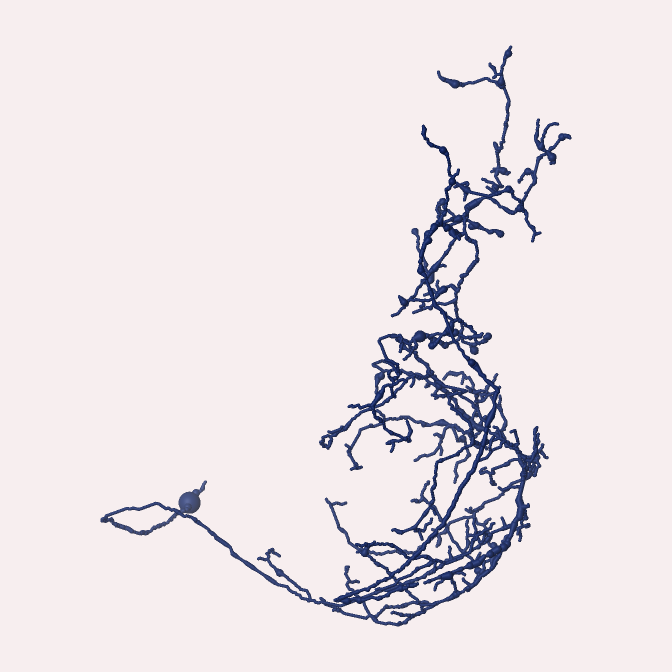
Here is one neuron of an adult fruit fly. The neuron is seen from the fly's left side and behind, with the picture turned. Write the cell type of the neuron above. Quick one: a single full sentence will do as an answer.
In the scheme of cell types, this neuron is CB2292.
